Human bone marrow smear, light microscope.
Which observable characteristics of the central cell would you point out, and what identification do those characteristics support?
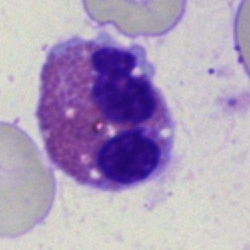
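Nucleus divided into separate lobes, lying toward the right side of the cell. Cytoplasm filled with fine pinkish-purple granules. A few small clear vacuoles scattered through the cytoplasm. Cell: eosinophil.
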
